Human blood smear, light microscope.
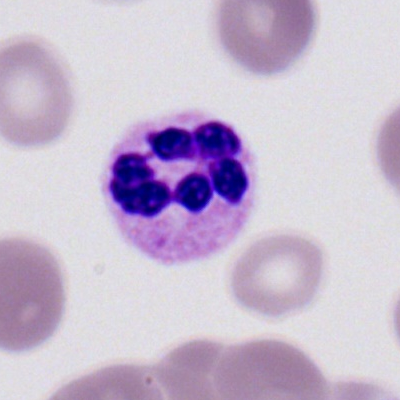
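Segmented neutrophil, the cell in the middle of a stained human blood smear. Counting the nuclear lobes, there are more than five, each separate. They seem to sit in a ring around a paler central area. Looking into the cytoplasm, it holds fine, faint pink granules. And the widest band of cytoplasm lies below the nucleus.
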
